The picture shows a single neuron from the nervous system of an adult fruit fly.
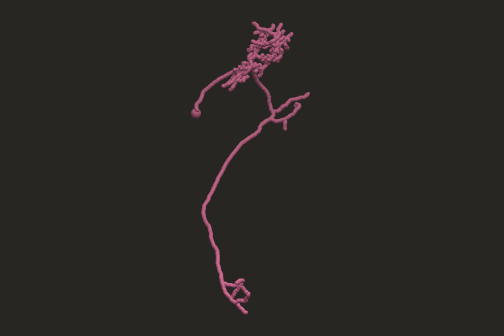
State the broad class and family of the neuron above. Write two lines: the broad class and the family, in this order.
ascending neuron
hemilineage 07B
